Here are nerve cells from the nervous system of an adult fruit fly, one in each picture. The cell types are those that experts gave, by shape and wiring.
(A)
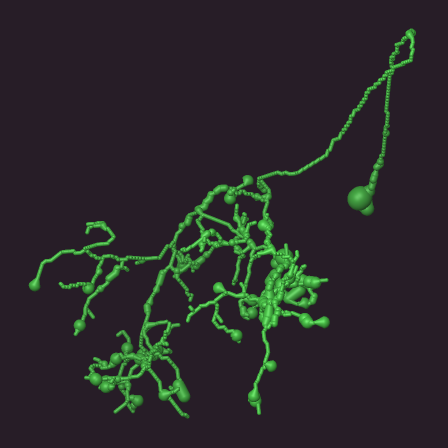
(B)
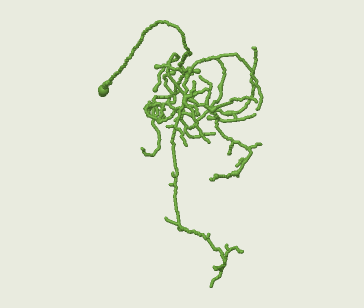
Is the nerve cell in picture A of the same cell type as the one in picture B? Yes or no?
no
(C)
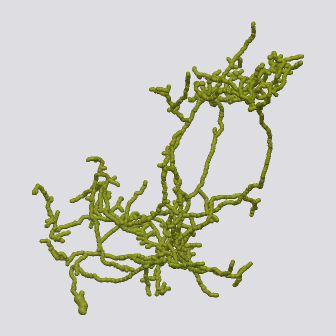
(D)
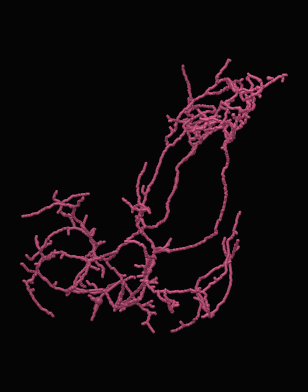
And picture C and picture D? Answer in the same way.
yes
